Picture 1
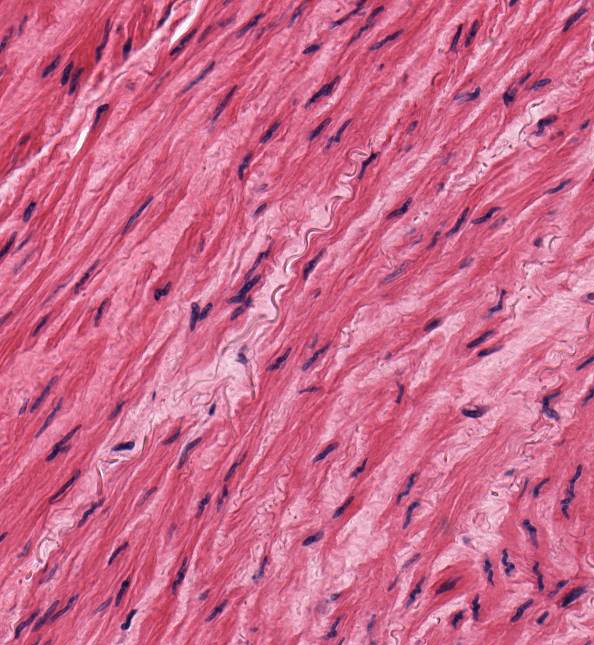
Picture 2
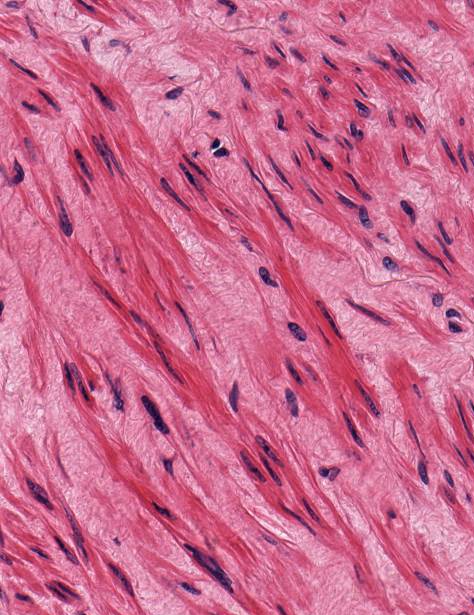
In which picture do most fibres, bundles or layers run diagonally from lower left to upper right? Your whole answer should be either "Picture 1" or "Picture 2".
Picture 1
